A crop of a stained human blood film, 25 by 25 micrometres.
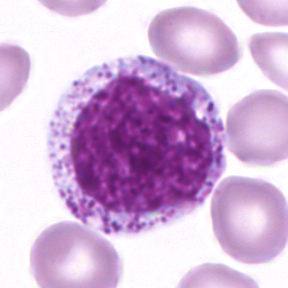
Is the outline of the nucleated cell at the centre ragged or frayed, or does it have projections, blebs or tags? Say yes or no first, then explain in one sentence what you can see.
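No. The cell has a round, smooth outline.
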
